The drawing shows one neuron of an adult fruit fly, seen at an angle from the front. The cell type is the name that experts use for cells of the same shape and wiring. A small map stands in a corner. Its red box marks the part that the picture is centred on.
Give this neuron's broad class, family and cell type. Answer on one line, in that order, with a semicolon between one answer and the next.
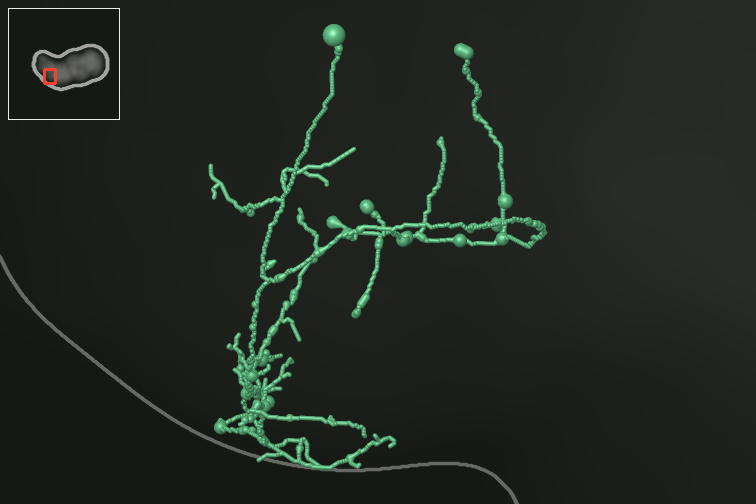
nerve-cord intrinsic neuron; hemilineage 09A; IN09A092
